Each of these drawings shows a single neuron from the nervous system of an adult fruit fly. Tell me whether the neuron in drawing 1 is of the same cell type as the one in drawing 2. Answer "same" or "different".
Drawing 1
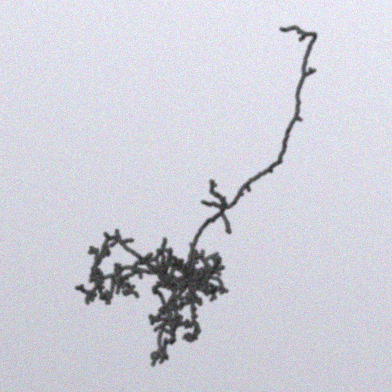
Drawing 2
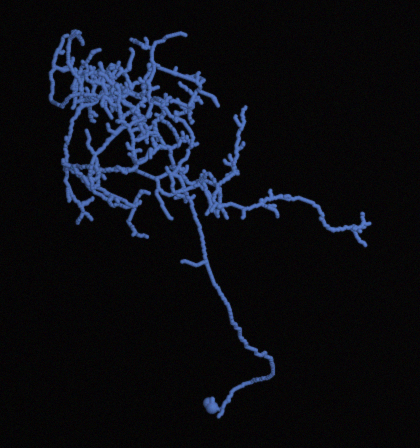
different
